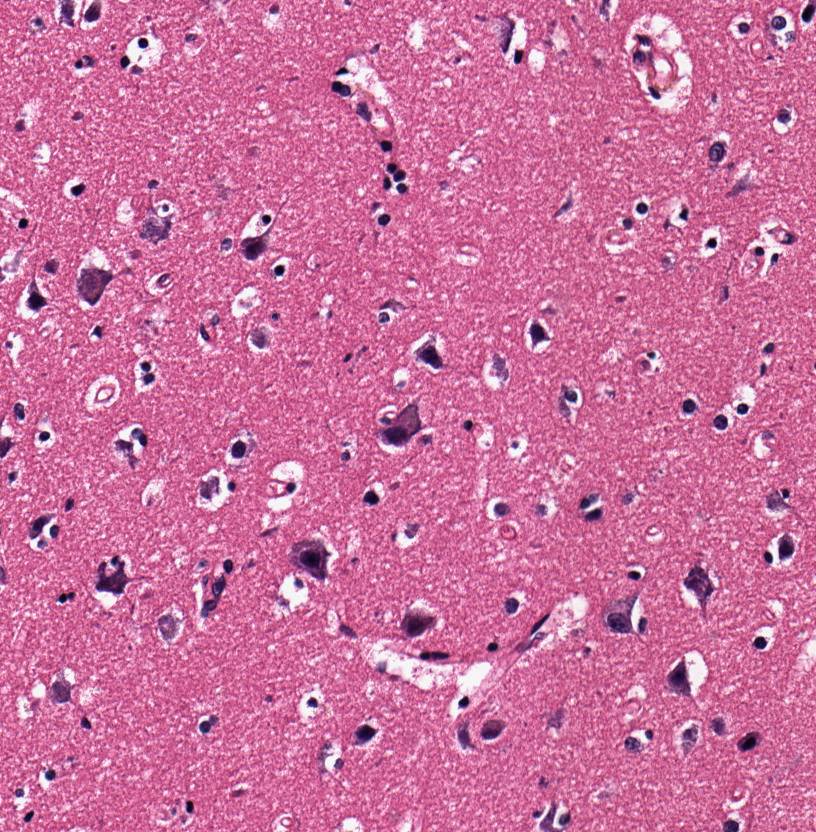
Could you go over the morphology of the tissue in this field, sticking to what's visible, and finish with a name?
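Across the field you've got a uniform, finely granular pink background with cells lying singly in it. The big ones are neurons with angular, triangular, dark purple cell bodies, and several are darkly stained, the nucleus hard to pick out from the cytoplasm. Between them sit lots of small, round, dark nuclei with little cytoplasm around them. That's cerebral cortex.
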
